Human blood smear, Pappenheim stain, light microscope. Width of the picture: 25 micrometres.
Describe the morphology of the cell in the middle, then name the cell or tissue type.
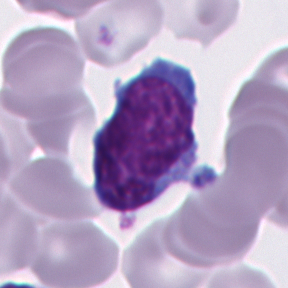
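Start with the nucleus: it fills most of the cell, measures about 13 by 8 micrometres, and has dark purple, coarsely clumped chromatin. Now the cytoplasm, which is scant; its widest band lies above the nucleus, at the top of the cell, and there it is deep blue. This is a typical lymphocyte.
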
